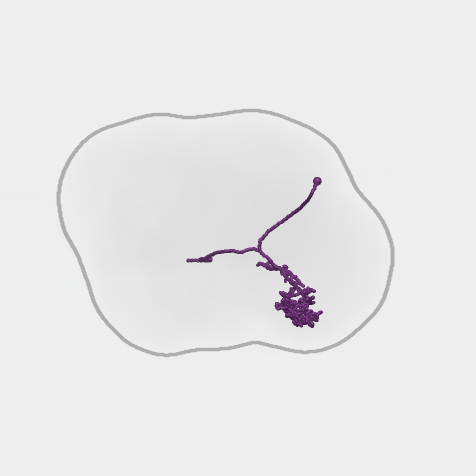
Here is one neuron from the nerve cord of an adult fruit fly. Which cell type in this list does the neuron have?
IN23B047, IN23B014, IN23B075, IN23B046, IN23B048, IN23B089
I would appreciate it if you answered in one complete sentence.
This neuron represents the cell type IN23B047.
